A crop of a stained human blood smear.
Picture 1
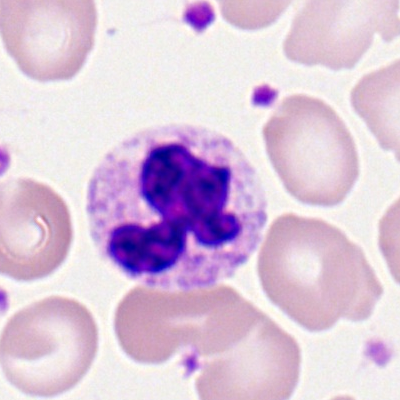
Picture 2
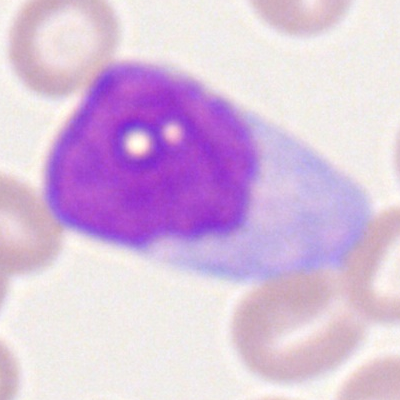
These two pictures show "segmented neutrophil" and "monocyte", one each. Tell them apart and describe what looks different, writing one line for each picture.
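Picture 1 – segmented neutrophil. Fine pinkish-violet granules are scattered evenly through the cytoplasm.
Picture 2 – monocyte. No granules are visible in the cytoplasm.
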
